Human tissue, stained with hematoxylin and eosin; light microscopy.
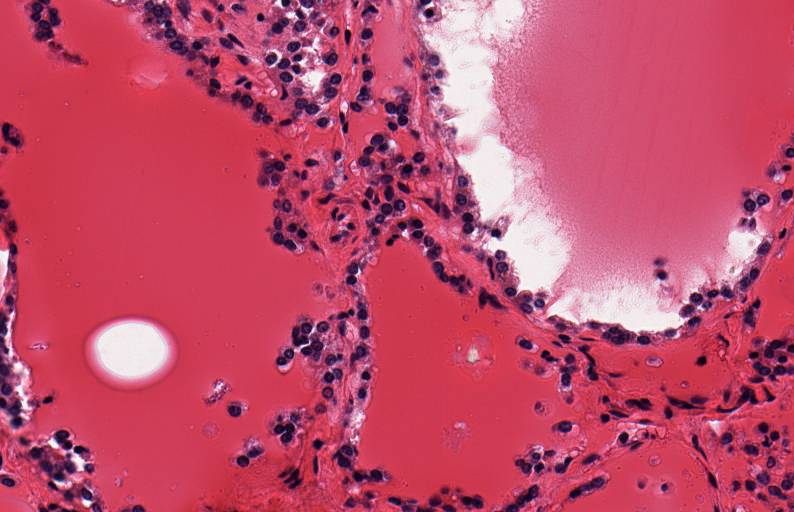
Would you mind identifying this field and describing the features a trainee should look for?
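Name first: thyroid follicle. Notice the large rounded spaces full of pink material, with thin cellular partitions between. That material is homogeneous and deeply eosinophilic. Follow the lower edge of the upper right space: one layer of flattened to low cuboidal cells with small, round, dark nuclei and scant cytoplasm.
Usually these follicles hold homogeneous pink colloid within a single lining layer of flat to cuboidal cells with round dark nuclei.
Both match here.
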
